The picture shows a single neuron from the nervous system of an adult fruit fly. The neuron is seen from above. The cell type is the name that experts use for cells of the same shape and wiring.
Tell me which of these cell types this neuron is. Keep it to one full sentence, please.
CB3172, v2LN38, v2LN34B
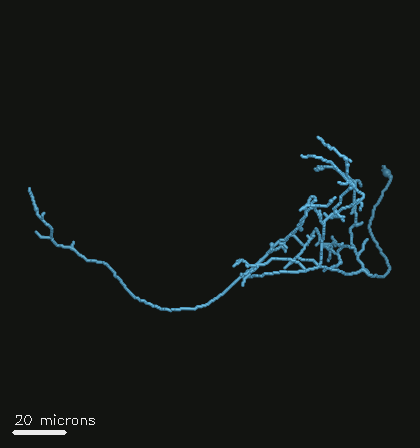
The cell type designation of this neuron is v2LN34B.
